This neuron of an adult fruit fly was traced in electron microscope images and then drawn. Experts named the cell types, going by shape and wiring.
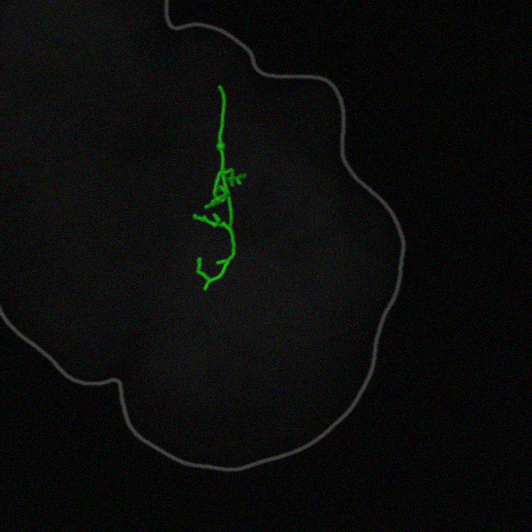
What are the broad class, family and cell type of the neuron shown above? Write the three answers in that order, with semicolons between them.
sensory neuron entering the nerve cord; class mechanosensory proprioceptive; SNpp11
